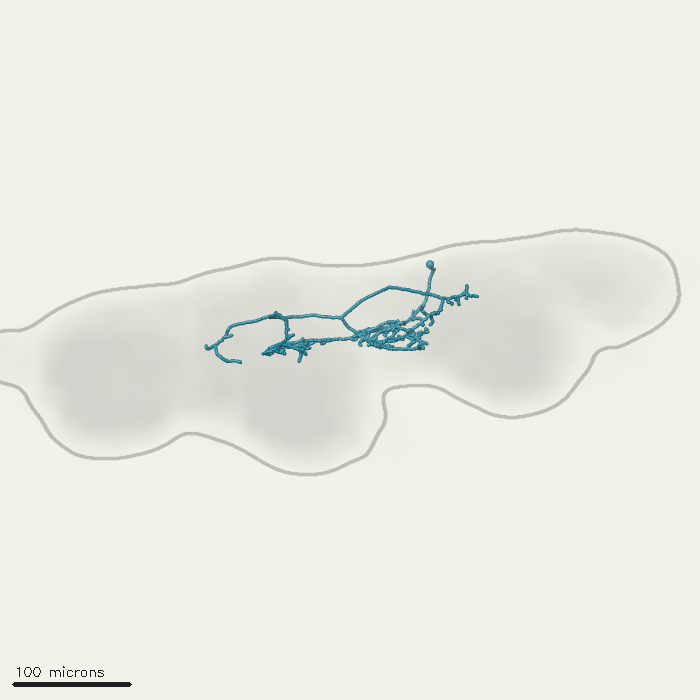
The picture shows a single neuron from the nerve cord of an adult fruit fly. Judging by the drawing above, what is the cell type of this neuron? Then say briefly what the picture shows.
It is of cell type IN18B051. This is a nerve-cord intrinsic neuron. From left to right in the picture it spans about 250 microns. In this view it is more than twice as wide as it is tall.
